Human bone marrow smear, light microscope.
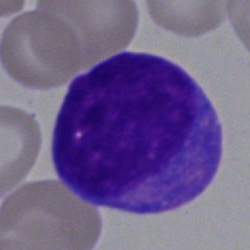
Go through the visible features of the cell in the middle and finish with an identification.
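Nucleus large, filling most of the cell. Chromatin deep purple and fairly even, with no coarse clumps. Cytoplasm a narrow crescent at the lower right, paler lilac-blue than the nucleus. Cell: blast.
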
